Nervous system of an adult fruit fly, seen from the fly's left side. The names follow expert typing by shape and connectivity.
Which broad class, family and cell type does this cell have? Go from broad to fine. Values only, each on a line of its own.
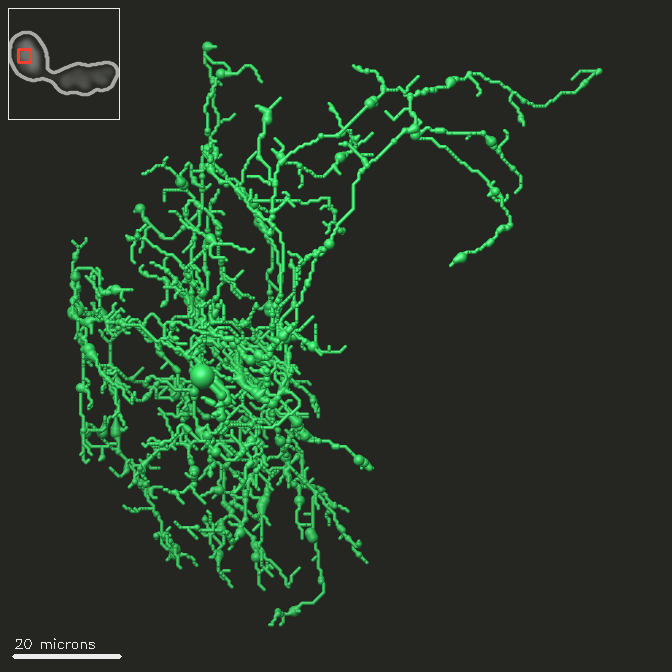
central-brain intrinsic neuron
hemilineage VLPl&p2_lateral
AVLP105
